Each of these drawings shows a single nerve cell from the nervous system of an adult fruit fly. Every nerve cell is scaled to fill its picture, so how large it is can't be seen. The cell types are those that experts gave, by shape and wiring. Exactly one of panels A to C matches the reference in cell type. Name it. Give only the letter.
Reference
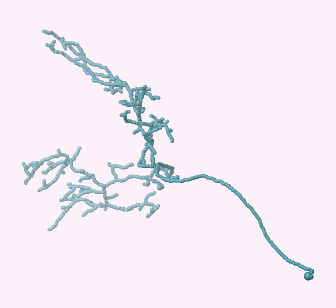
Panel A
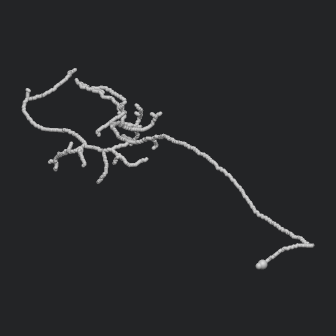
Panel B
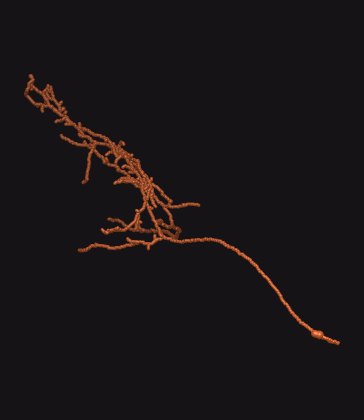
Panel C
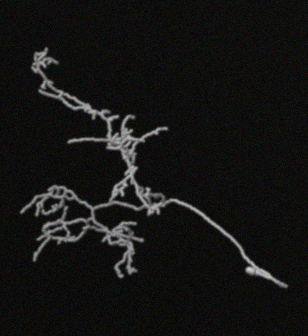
C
